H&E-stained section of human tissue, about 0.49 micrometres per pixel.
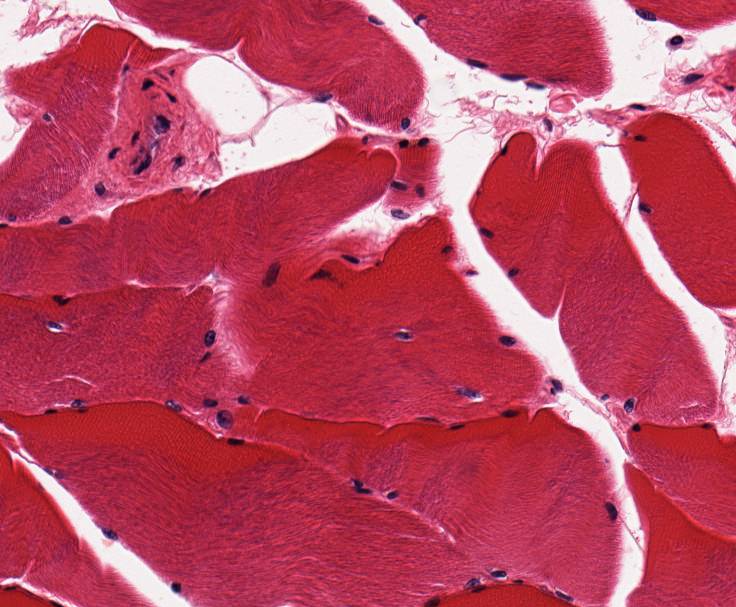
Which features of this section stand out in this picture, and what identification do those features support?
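Look first at the fibres themselves: their cytoplasm is a dense red with a fine fibrillar texture all through. Now find the nuclei, which sit at the edges of the fibres, pressed against their surfaces. Between fibres there is only thin, loose connective tissue with scattered nuclei, easiest to see at the upper left and top centre. You won't find fat cells anywhere. This is skeletal muscle.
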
